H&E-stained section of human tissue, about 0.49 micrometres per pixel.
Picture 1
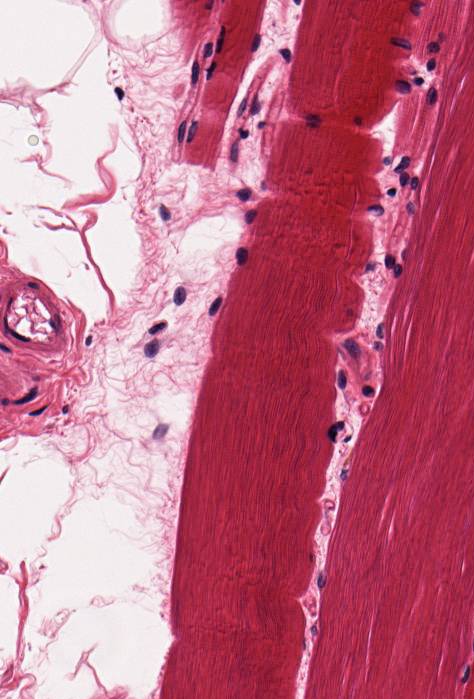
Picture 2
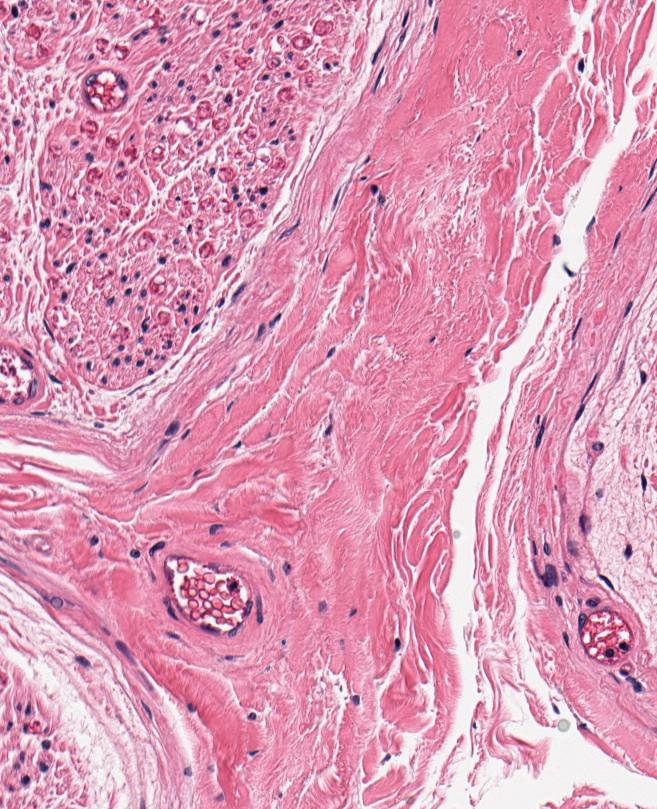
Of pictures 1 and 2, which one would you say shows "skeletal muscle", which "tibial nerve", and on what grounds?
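Picture 1 is skeletal muscle; picture 2 is tibial nerve. In the muscle I see fine transverse cross-striations across deeply eosinophilic fibres, with flattened nuclei at the fibre edges. In the nerve, a large rounded bundle at upper left, sharply bounded from the stroma, holds many small fibres cut across as round pale-pink profiles, with small dark nuclei between them.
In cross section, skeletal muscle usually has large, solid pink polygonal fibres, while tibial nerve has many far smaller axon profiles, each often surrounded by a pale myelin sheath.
Around the fibres, the muscle has a narrow connective tissue strip with small dark nuclei separating the two large fibres on the right. The nerve stroma, by comparison, holds only sparse dark, elongated spindle-shaped nuclei.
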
